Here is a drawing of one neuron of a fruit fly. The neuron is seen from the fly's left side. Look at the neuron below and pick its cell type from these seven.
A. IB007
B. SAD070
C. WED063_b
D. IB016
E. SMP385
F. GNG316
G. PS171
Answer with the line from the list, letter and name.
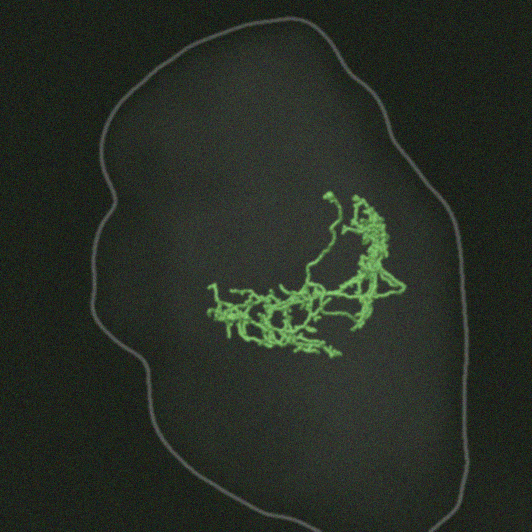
G. PS171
